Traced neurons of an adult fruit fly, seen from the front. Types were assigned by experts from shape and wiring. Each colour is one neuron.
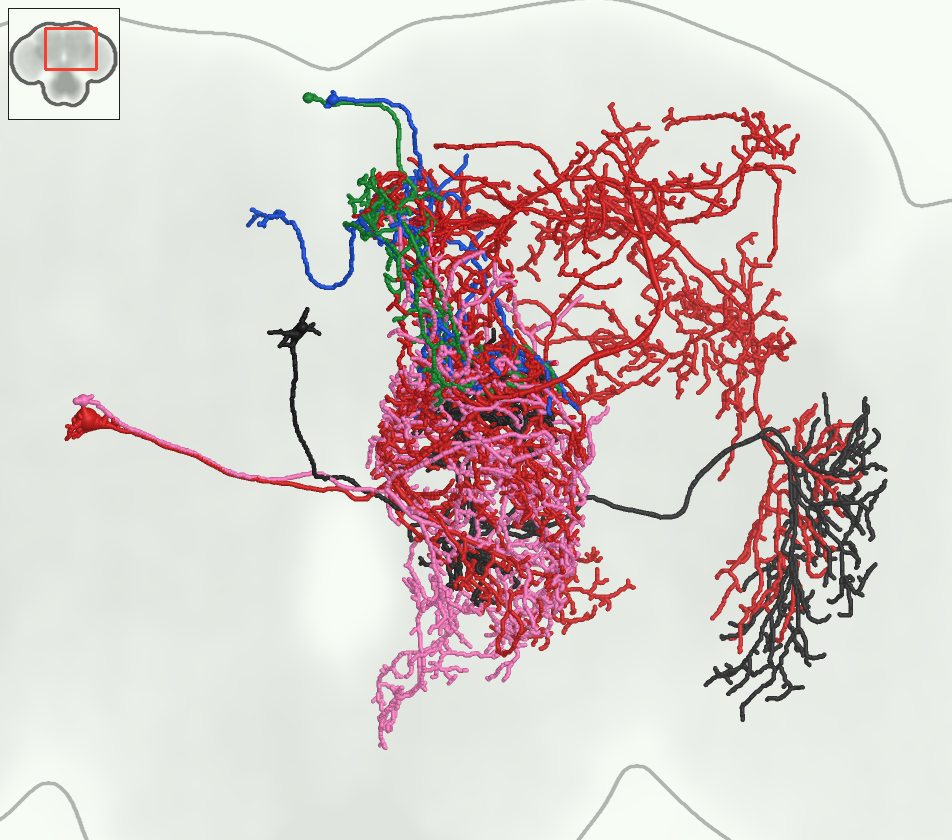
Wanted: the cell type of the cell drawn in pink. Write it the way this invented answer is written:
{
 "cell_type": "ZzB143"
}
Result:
{
 "cell_type": "mALD4"
}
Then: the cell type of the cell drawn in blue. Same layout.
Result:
{
 "cell_type": "CRE026"
}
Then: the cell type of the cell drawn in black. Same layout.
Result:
{
 "cell_type": "LoVC9"
}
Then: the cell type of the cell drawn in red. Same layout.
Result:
{
 "cell_type": "mALD1"
}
